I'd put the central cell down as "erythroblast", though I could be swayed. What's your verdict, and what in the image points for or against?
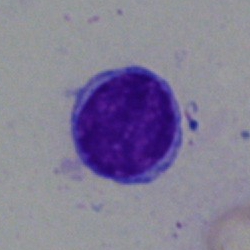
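Thin blue rim of cytoplasm, and dark purple, dense chromatin that still has small paler patches: those two settle it.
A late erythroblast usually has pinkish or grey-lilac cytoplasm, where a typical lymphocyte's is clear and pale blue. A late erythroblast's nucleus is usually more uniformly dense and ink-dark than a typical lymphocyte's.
So erythroblast doesn't fit; this one is a lymphocyte.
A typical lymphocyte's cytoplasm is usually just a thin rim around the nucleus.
Otherwise, the outline is round and smooth, no distinct nucleolus shows, and there are no granules in the cytoplasm.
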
